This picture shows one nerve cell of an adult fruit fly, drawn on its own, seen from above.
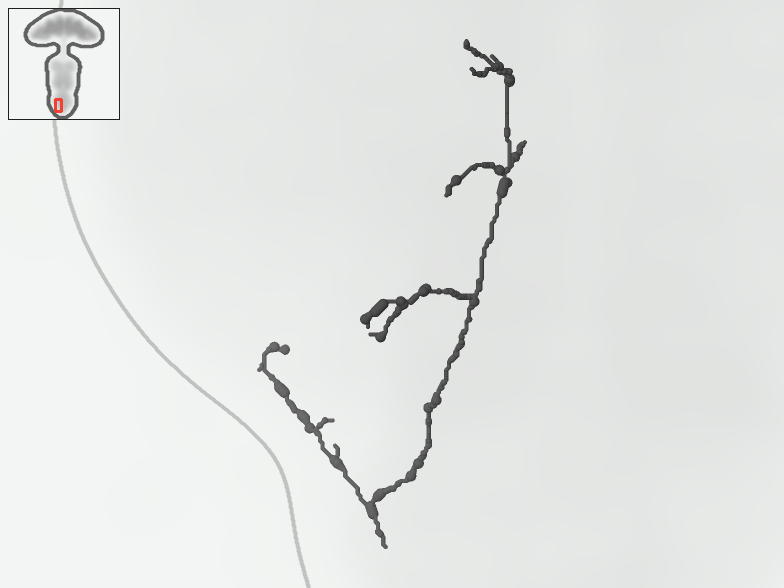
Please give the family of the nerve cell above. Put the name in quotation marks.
"class mechanosensory tactile"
